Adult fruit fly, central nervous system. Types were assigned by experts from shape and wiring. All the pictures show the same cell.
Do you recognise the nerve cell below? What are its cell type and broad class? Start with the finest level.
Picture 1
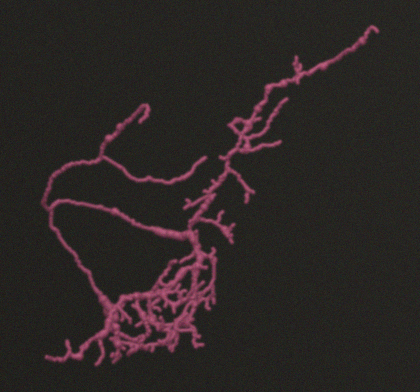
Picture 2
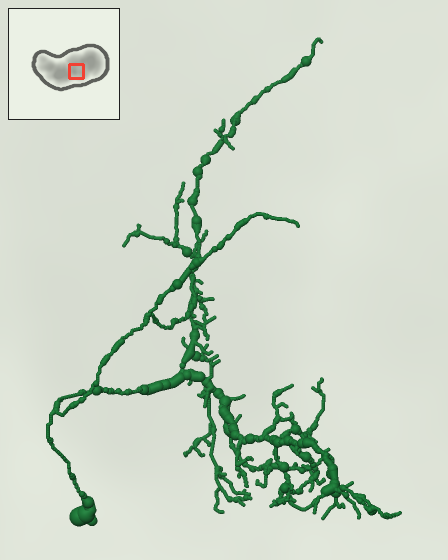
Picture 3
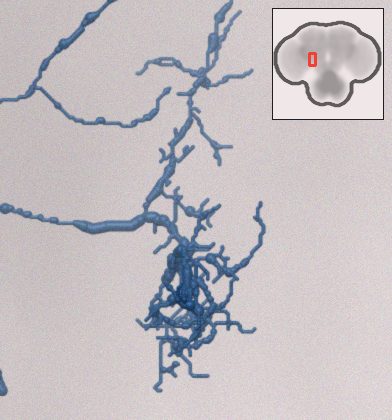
CB1638; central-brain intrinsic neuron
